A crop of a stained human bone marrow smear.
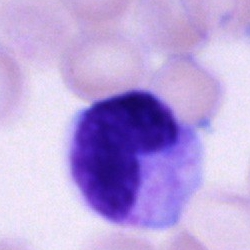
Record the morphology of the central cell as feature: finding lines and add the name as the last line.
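Outline: roughly round, I'd say, with smooth edges
Nucleus: an indentation on its lower right side
Chromatin: dense, staining dark purple
Cytoplasm: lying mostly at the lower right
Name: metamyelocyte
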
